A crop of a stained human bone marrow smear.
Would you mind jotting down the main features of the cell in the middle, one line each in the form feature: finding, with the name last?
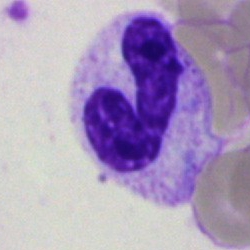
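Chromatin: dense, dark purple, clumped.
Cytoplasm amount: plentiful around the nucleus.
Cytoplasm colour: pale lilac.
Granules: many, fine, pinkish-purple.
Identity: band neutrophil.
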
